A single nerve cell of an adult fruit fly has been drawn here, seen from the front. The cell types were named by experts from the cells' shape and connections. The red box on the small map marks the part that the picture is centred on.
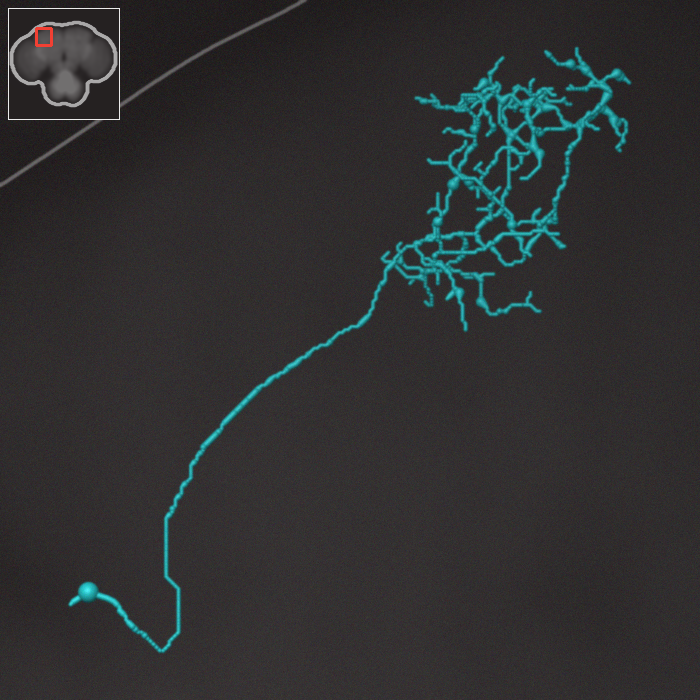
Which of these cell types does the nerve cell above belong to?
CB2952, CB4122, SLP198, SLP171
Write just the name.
SLP198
